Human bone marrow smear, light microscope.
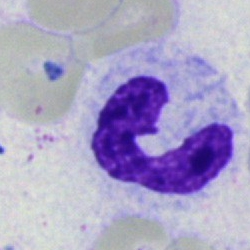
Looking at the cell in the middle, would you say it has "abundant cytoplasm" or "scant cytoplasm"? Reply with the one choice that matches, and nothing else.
Abundant cytoplasm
